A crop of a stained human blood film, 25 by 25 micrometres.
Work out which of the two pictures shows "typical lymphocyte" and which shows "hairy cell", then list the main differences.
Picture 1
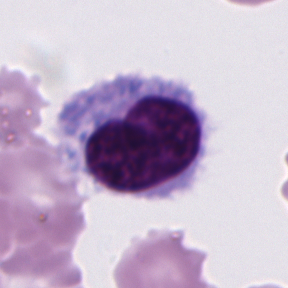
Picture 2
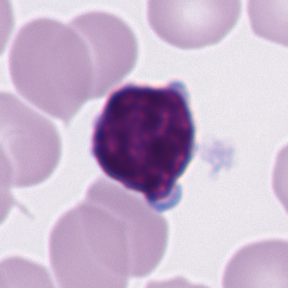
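Picture 1 shows the hairy cell; picture 2 shows the typical lymphocyte. In the hairy cell, which measures about 13 by 11 micrometres, the nucleus is about 11 by 8 micrometres, fills about 60% of the cell's area and lies toward the lower right of the cell. In the typical lymphocyte, the nucleus is a single unlobed dark purple mass filling nearly the whole cell, and the cytoplasm is only a scant pale blue rim, seen mainly along the right edge.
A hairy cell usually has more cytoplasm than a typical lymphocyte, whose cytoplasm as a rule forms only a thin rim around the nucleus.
The hairy cell's cytoplasm is a pale greyish blue and shows no distinct pink or purple granules.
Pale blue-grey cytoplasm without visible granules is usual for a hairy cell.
Neither cell shows a nucleolus: none is distinct in the hairy cell, and none can be seen in the typical lymphocyte.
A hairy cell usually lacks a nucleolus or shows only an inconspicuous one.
The hairy cell's border is irregular and ragged rather than smooth, and its nuclear outline has a shallow notch at the top edge. The typical lymphocyte is roughly round with a few blunt corners, and small pale blue bulges protrude from its upper right and lower right. Its chromatin is coarse and clumped, with darker and lighter patches. Red cells with crinkled edges lie to the left of and below the hairy cell.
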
